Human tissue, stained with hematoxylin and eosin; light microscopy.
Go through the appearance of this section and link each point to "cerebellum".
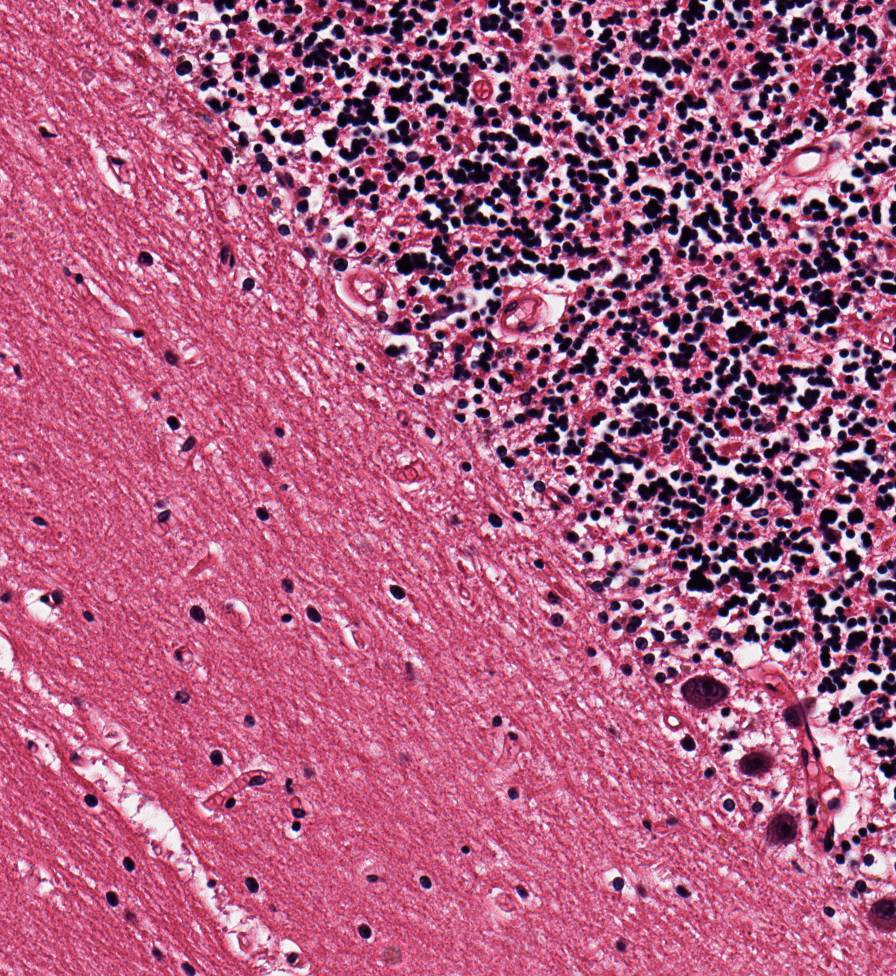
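So, this section is cerebellum. Two zones meet here along a diagonal border: a densely cellular one of dark nuclei at upper right, and a pale pink fibrillary one at lower left. In the pink zone, fine fibres run diagonally, roughly parallel to that border. The upper right zone is packed with small, round, very dark nuclei showing almost no visible cytoplasm, and small vessels with pink walls and round lumina sit in its upper part.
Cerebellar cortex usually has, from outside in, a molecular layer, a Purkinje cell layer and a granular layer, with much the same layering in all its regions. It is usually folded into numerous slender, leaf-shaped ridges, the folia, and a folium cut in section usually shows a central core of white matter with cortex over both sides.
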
